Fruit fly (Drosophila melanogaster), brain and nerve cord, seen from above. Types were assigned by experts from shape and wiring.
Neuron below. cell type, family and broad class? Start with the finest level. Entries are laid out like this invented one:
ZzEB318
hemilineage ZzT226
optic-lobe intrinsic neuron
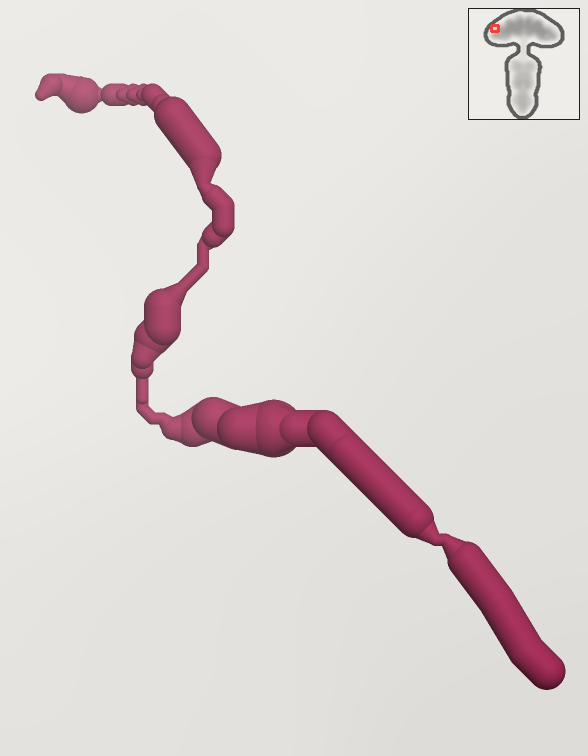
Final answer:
R8y
class visual
photoreceptor or other optic-lobe sensory neuron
